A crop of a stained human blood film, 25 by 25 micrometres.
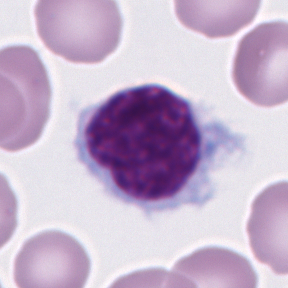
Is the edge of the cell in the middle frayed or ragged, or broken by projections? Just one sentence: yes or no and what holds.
Yes, ragged or frayed parts, or projections, blebs or tags, are present on the cell's outline.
